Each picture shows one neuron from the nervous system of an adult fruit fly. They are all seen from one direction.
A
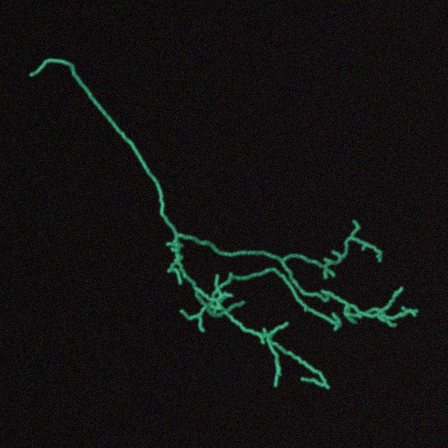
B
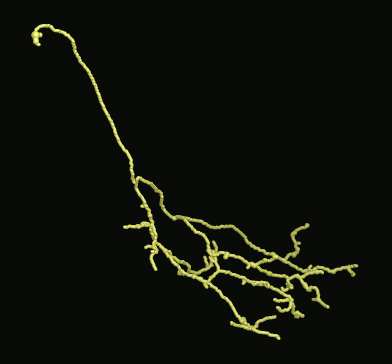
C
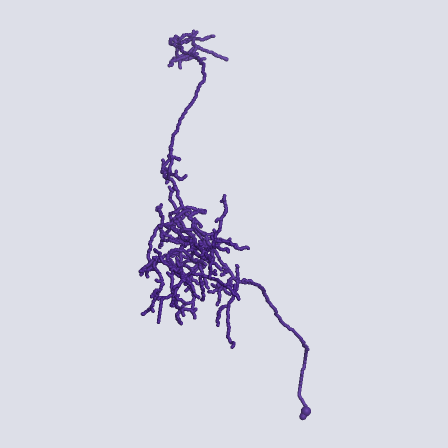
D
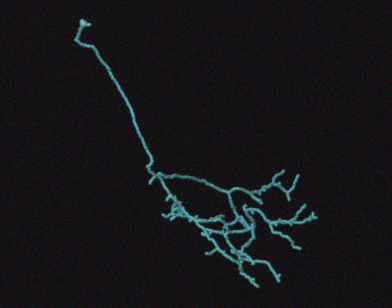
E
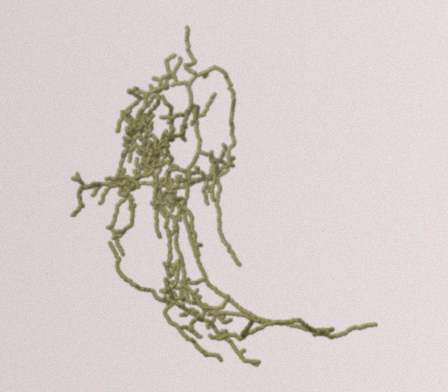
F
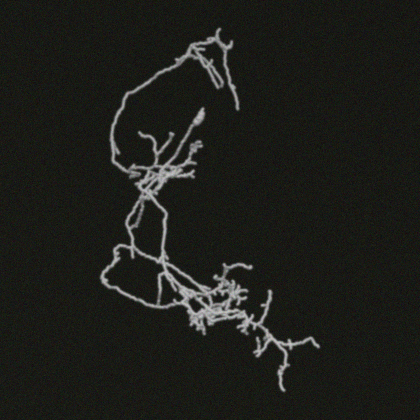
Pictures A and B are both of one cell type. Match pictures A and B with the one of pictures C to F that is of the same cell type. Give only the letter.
D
